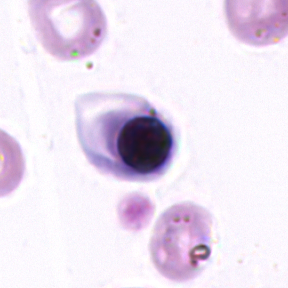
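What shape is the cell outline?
Oval, tapering to a point toward the upper left.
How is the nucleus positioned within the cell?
Off-centre, toward the right side.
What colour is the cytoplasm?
Pale greyish lilac, without granules.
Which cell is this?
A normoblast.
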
